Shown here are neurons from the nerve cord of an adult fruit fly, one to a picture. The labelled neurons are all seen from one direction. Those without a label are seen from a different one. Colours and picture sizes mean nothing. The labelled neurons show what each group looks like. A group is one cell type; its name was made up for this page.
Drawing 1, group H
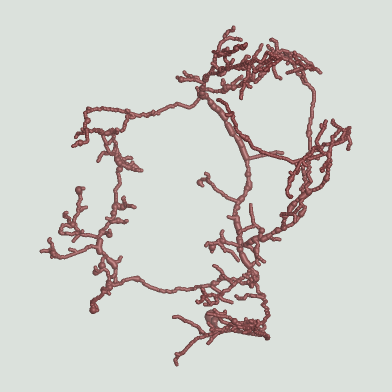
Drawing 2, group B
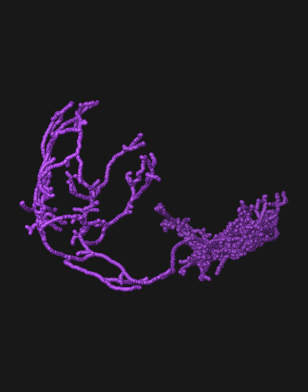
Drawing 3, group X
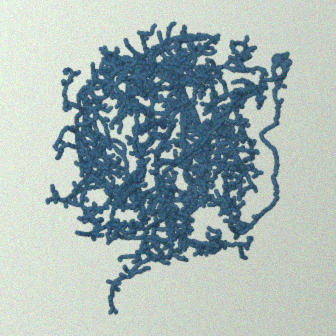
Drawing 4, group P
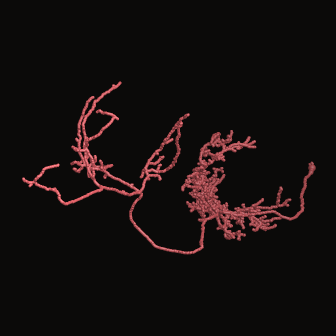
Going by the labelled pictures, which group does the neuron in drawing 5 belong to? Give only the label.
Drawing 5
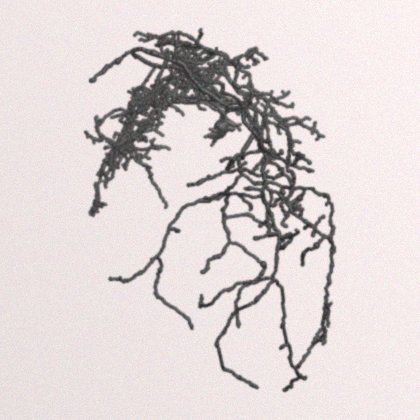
group B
